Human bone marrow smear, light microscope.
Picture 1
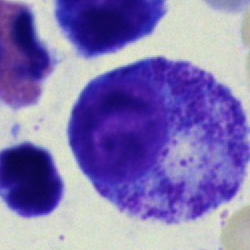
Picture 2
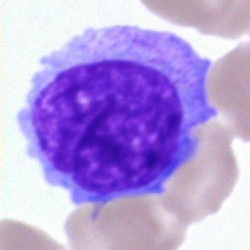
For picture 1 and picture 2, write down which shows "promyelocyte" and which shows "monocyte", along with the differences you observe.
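The monocyte is the cell in picture 2, and the promyelocyte is the one in picture 1. In the promyelocyte, the nucleus stains a dense dark blue-purple, and the cytoplasm fills about the right half of the cell. Many purple granules are scattered through that cytoplasm, with a paler area holding fewer granules in its middle, beside the nucleus.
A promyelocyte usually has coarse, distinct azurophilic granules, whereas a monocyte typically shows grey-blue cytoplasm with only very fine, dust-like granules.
The monocyte differs in outline: its border is irregular, with many small blunt bumps around it. Its chromatin is deep purple and dotted with small paler spots. The neighbours lie differently as well: red cells press against the right and lower edges of the monocyte, while the other cells near the promyelocyte, above and to the left, do not touch it.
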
